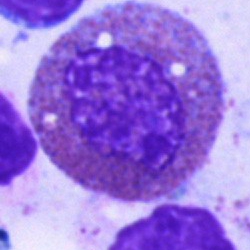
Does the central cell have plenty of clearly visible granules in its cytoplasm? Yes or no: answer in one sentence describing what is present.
Yes, many granules are seen in the cytoplasm of this cell.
